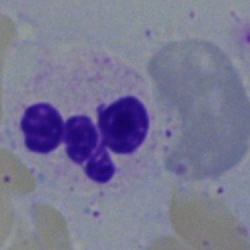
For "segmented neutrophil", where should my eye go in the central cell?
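Look first at the nucleus: its chromatin is dense and stains dark purple all through the lobes. You won't find a nucleolus in any of those lobes, and that fits a segmented neutrophil.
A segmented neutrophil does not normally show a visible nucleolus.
Around the nucleus, the cytoplasm is plentiful and a pale grey-pink. The outline is roughly round, with an edge that is only faint.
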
